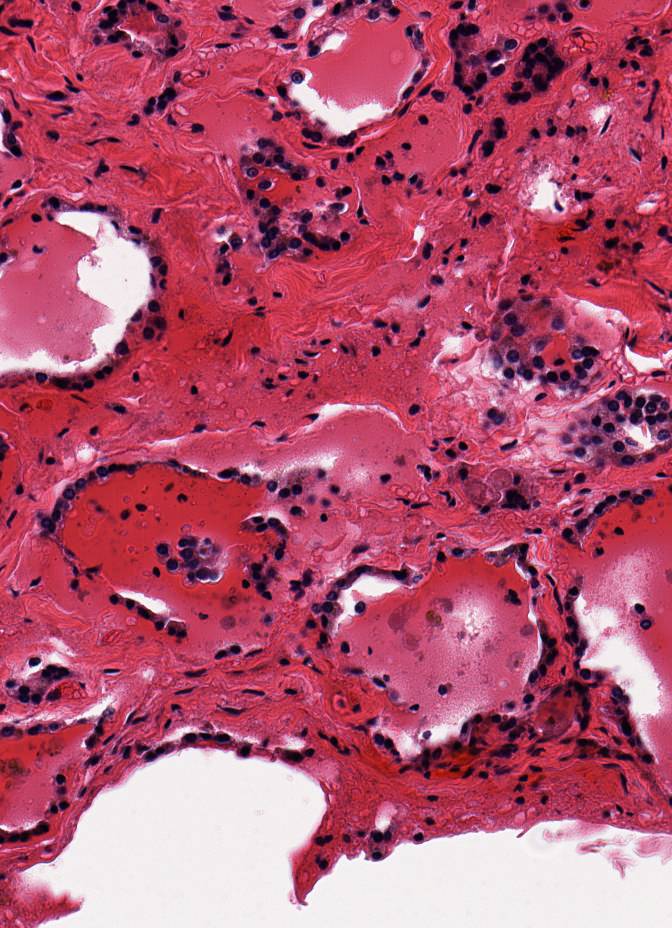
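Thyroid, haematoxylin and eosin stained section: many irregular rounded spaces of varying size are scattered across the field, each lined by a single layer of flattened to low cuboidal cells. Most lumina are filled with pale pink, smooth material. Bands of dense pink fibrous stroma with scattered small dark nuclei separate the spaces.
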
